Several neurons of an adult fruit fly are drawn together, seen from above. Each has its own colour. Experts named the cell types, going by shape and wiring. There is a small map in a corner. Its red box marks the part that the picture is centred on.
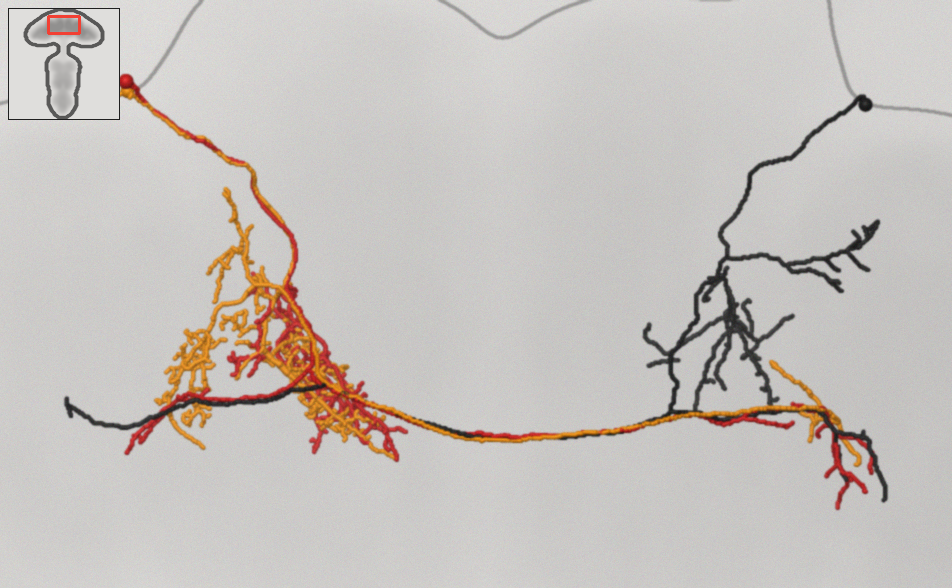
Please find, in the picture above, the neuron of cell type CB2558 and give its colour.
black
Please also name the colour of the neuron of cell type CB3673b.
orange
